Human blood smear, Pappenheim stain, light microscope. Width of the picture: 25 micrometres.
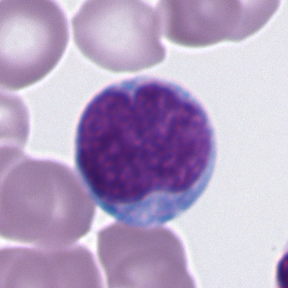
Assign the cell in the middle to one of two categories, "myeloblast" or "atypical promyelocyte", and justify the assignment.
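This is a myeloblast.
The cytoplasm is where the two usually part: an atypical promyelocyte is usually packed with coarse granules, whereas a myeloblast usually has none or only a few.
Here the cytoplasm is pale blue, forming a wider crescent at the bottom and only a thin rim elsewhere. The cell is round with a smooth edge and measures about 13 micrometres across. Its round nucleus, about 11 micrometres across, has a small notch at the top.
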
